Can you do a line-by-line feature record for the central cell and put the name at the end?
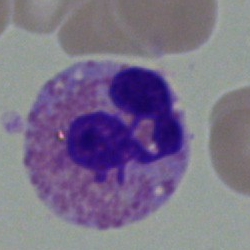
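Chromatin: dense, dark purple
Cytoplasm: abundant, fills most of cell
Granules: coarse, pinkish-purple, packed through cytoplasm
Nucleus: clearly visible, not covered by granules
Cell: eosinophil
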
